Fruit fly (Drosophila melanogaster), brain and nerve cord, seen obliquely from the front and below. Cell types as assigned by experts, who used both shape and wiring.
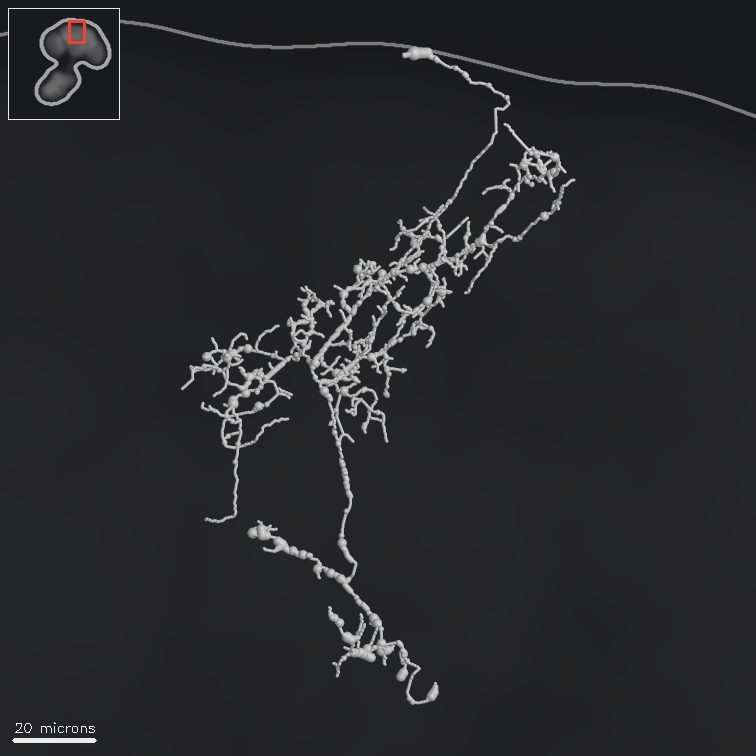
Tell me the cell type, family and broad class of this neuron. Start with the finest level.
SMP065; hemilineage SMPad2; central-brain intrinsic neuron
